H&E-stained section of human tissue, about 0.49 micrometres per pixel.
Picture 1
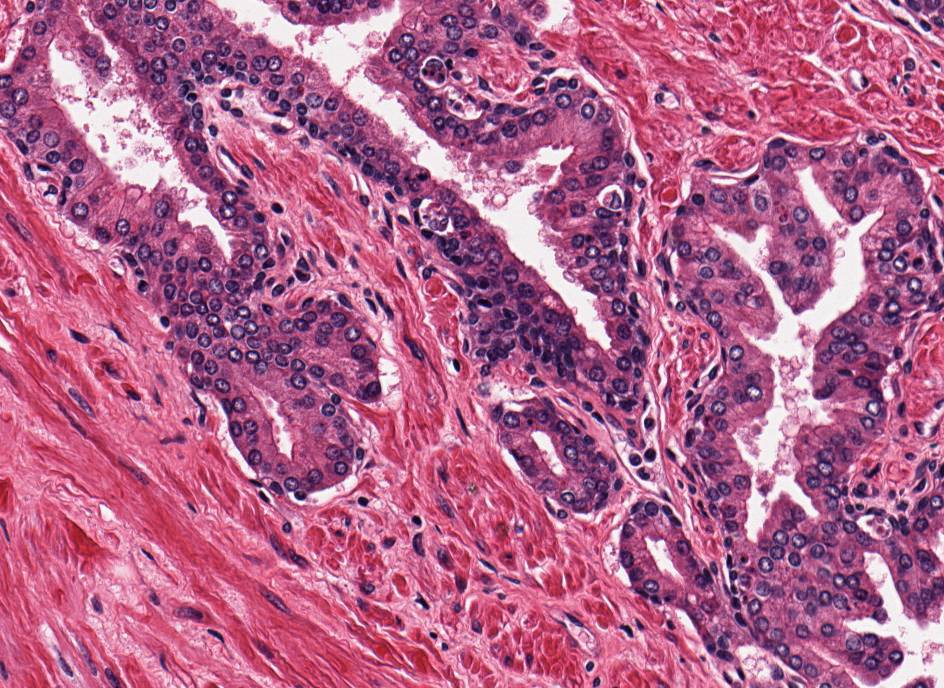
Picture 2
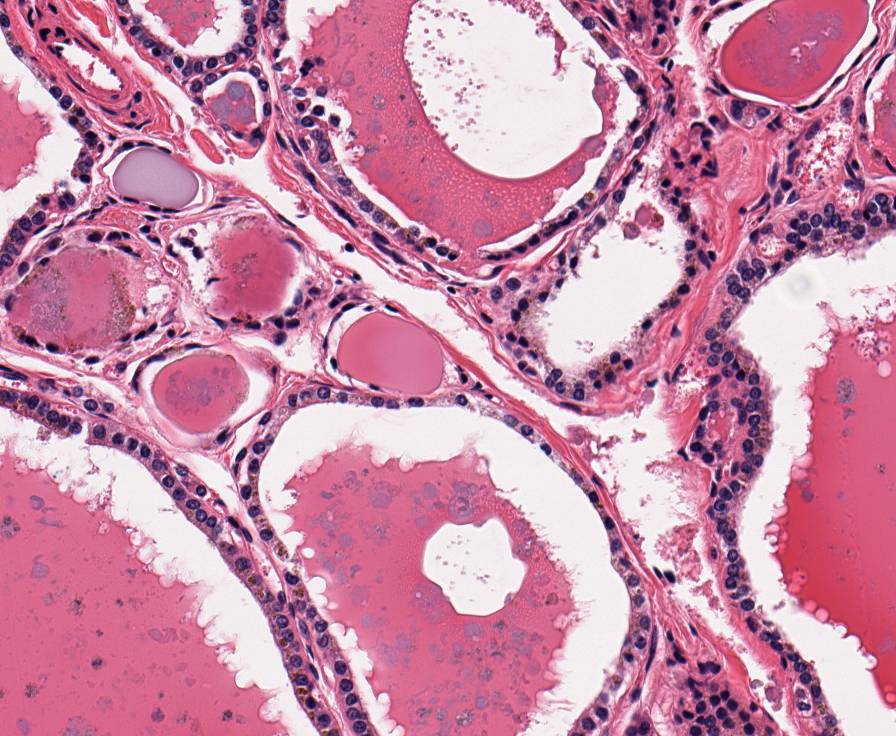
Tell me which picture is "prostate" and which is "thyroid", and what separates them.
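Prostate is in picture 1; thyroid is in picture 2. In the prostate, epithelial glands occupy the upper and right parts of the field, and pink fibromuscular stroma fills the lower left. Within that stroma, smooth muscle bundles with elongated nuclei run obliquely from upper left toward lower right. The gland lumens are irregular, branching, slit-like spaces, and the epithelial cells have a moderate amount of pink-purple cytoplasm. The thyroid field, by contrast, consists of closely packed rounded follicles of widely differing size, large ones at the bottom left, top centre and right, small ones at the left centre. These follicles are filled with pink, largely homogeneous colloid. A single layer of flattened to cuboidal cells with round, dark nuclei lines each follicle. Thin strands of pink fibrous stroma containing spindle-shaped nuclei separate the follicles.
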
